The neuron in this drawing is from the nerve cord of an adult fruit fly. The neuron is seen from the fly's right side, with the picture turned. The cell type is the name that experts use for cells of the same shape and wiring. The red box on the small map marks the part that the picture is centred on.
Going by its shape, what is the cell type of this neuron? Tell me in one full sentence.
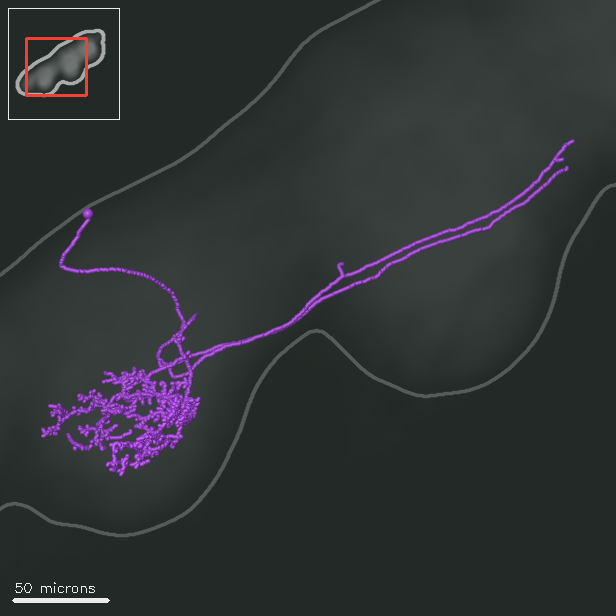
To this neuron applies the cell type name IN23B038.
